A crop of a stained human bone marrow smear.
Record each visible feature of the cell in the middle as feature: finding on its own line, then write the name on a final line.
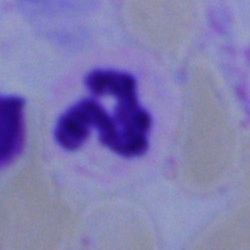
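Outline: roughly round
Nucleus: curved, folded band enclosing a small pale gap near its upper middle
Cytoplasm: pale pinkish-lilac, rimming the nucleus all the way round
Verdict: segmented neutrophil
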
